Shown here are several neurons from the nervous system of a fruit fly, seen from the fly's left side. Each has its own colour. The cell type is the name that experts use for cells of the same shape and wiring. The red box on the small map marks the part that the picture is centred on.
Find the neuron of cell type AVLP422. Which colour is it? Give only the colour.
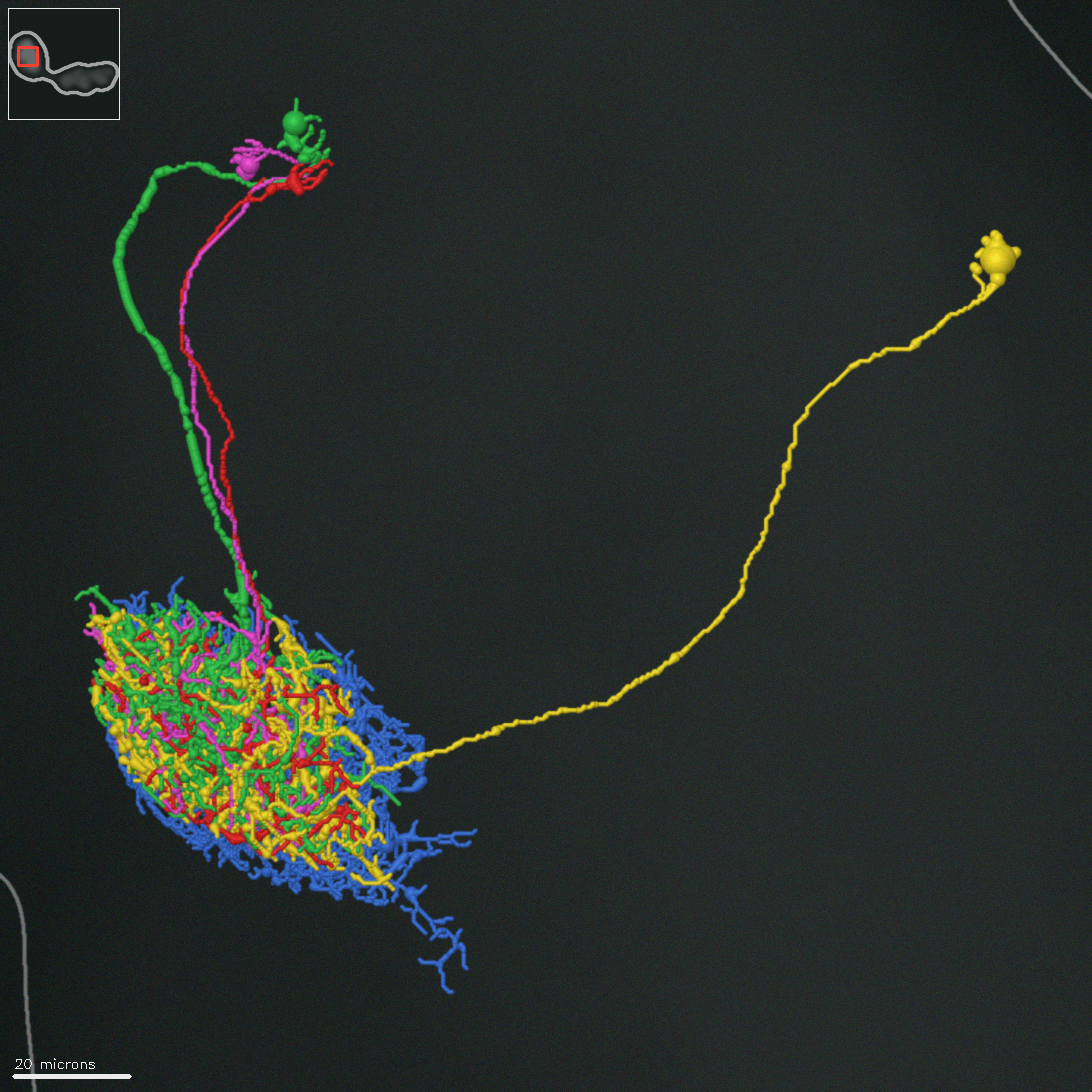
magenta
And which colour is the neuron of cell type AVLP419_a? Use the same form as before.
green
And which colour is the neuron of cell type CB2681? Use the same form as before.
red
